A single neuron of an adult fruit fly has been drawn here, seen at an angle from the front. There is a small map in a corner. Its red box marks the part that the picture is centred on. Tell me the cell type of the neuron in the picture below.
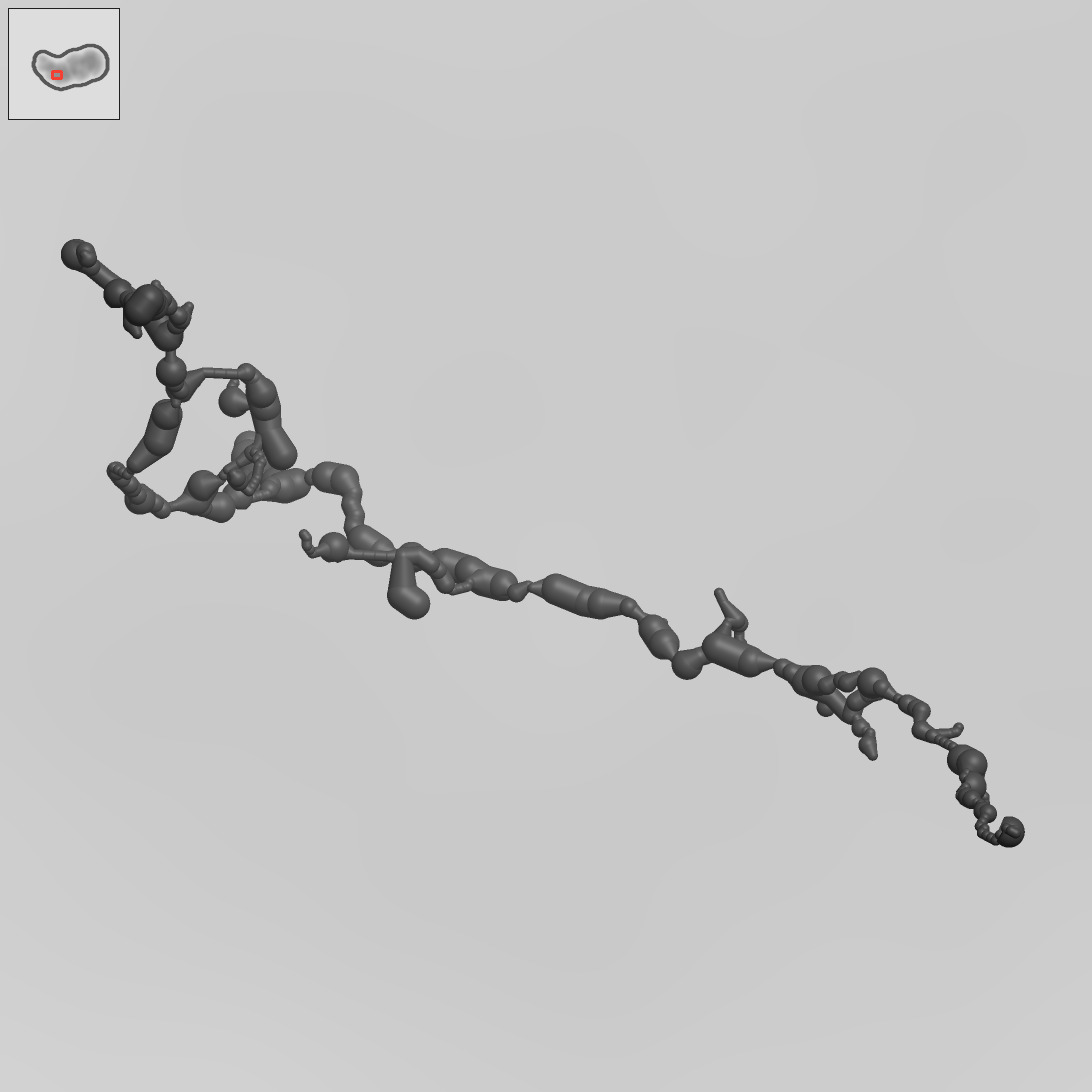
SNta38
